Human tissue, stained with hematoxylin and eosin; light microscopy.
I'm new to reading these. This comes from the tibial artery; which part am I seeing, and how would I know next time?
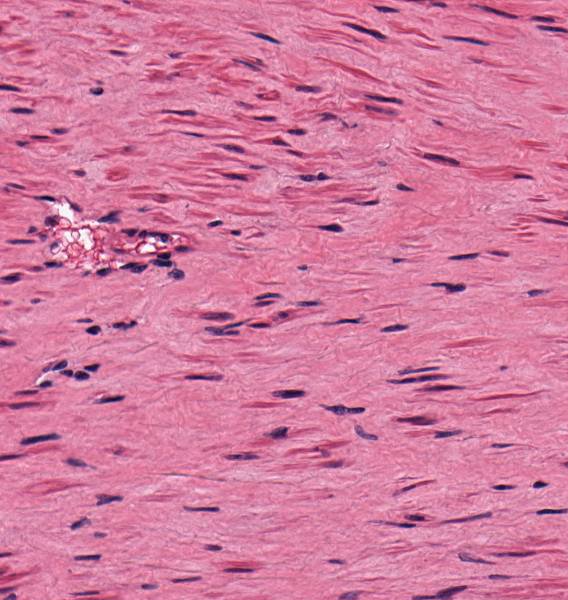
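Field: tunica media. Sheet of closely packed spindle-shaped cells fills whole field, running in one direction. Nuclei elongated, cigar-shaped, dark purple. Cytoplasm pink, finely fibrillar throughout.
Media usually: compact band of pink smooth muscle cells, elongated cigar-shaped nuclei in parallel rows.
Tightly packed continuous sheet here, not loose bundles: sets it apart from vein.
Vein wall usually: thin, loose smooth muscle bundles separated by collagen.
Small vessel with red blood cells near upper left.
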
